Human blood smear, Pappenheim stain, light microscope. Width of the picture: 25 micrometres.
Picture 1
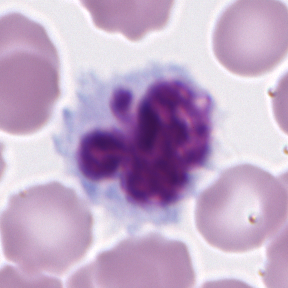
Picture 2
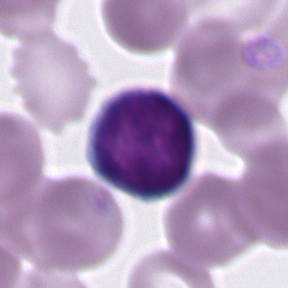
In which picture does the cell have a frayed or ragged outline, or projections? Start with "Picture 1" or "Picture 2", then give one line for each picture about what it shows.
Picture 1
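In picture 1: The outline of the cell is irregular and ragged.
In picture 2: The cell outline is smooth and round.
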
